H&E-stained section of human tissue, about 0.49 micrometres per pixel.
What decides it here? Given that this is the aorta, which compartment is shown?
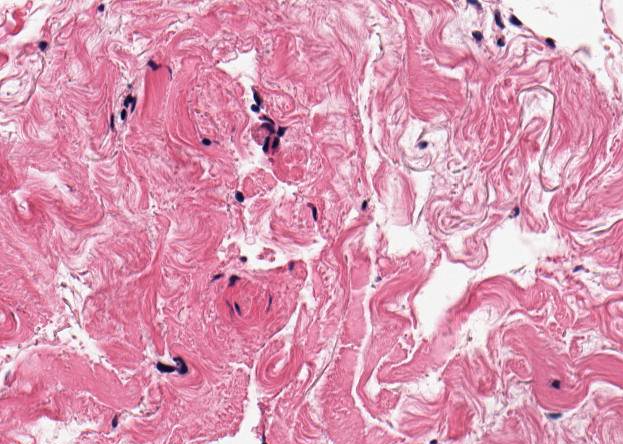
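To my eye this is the tunica adventitia. Thick, wavy collagen bundles fill the whole field, running in haphazard, interlacing directions.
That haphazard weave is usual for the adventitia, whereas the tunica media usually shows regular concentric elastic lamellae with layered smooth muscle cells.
Nuclei are sparse and widely scattered between the bundles. Most are small, dark and elongated, with no cytoplasm visible around them.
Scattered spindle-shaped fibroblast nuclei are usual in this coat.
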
